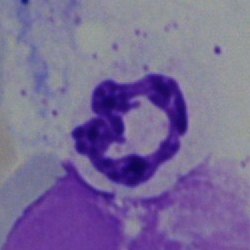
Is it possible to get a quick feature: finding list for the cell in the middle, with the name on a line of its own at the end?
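Nuclear ring: look, lumpy and uneven, bulkiest on the left
Chromatin: dark purple, coarsely clumped
Cytoplasm: pale greyish-lilac, filling the ring's centre and the rim outside it
Granules: none coarse or brightly coloured
Name: segmented neutrophil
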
